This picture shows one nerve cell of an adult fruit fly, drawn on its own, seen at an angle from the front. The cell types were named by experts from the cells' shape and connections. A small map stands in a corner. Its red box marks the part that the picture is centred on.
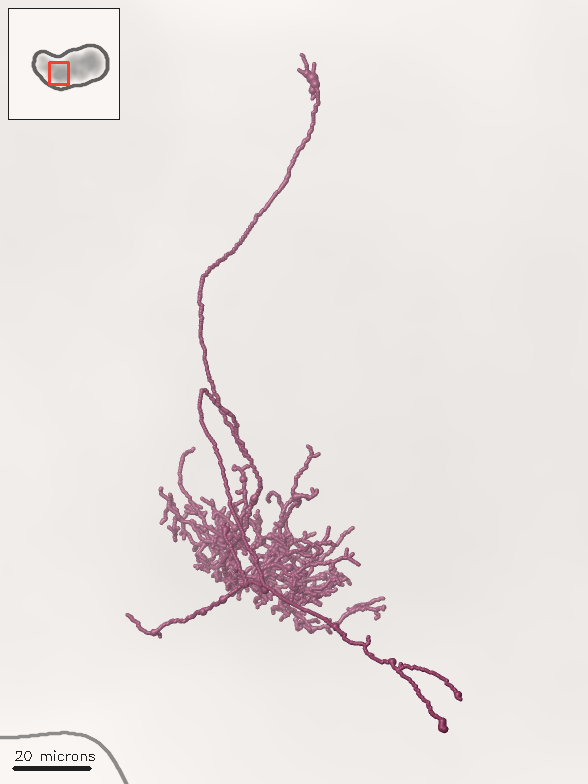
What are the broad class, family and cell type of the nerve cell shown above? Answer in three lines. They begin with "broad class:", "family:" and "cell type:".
broad class: nerve-cord intrinsic neuron
family: hemilineage 23B
cell type: IN23B057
